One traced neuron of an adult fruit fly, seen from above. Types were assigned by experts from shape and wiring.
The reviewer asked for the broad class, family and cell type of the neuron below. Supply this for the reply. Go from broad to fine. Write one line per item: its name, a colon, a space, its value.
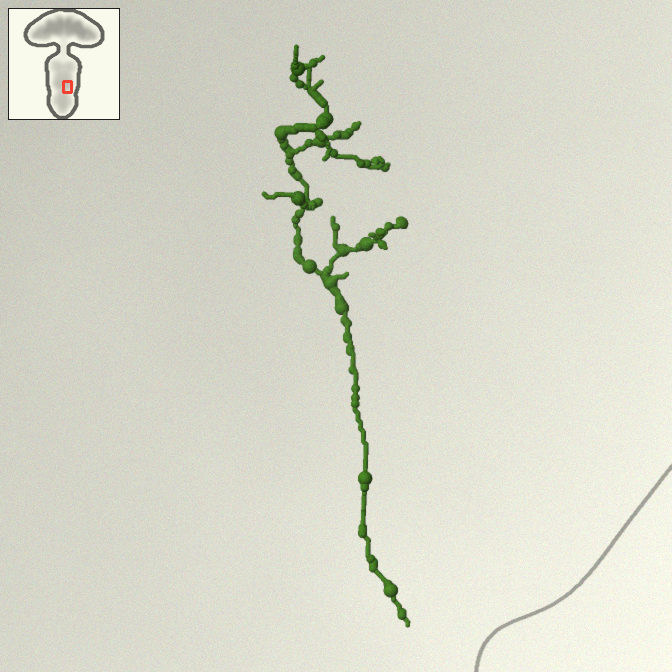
broad class: sensory neuron entering the nerve cord
family: class mechanosensory tactile
cell type: SNta26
